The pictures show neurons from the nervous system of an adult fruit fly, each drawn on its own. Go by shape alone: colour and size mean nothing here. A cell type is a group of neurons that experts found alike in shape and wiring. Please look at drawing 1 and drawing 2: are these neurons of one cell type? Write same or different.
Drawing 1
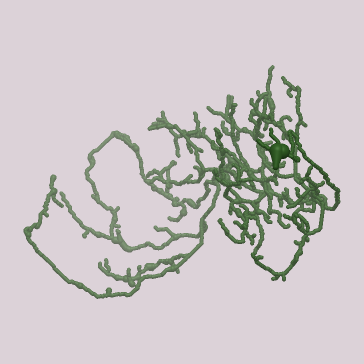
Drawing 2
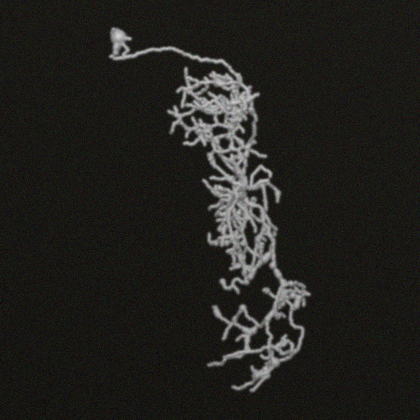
same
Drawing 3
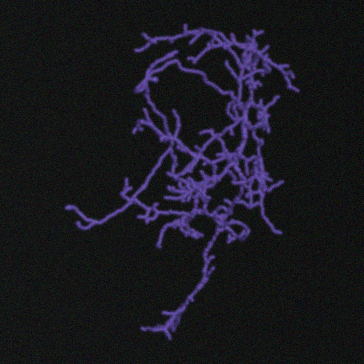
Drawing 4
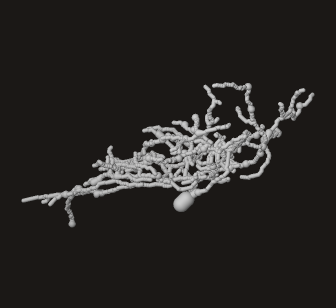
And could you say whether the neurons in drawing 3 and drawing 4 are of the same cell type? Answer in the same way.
different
